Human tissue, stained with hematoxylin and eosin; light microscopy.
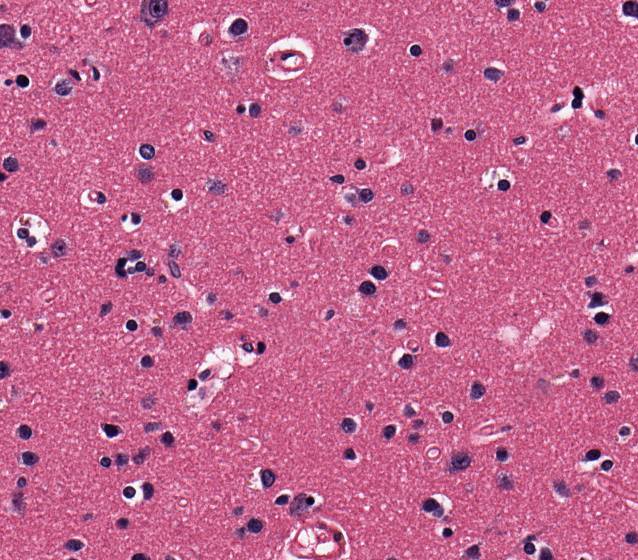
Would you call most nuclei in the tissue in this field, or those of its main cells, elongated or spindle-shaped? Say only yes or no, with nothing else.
No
